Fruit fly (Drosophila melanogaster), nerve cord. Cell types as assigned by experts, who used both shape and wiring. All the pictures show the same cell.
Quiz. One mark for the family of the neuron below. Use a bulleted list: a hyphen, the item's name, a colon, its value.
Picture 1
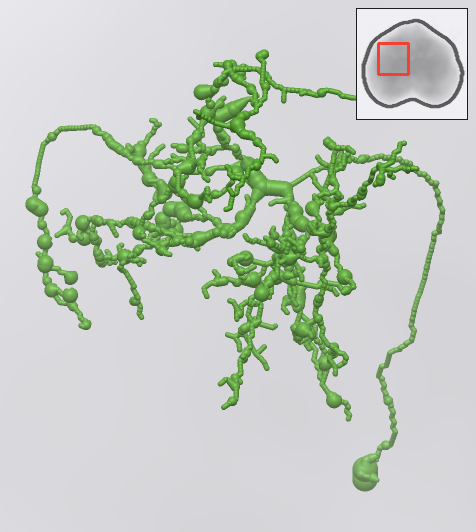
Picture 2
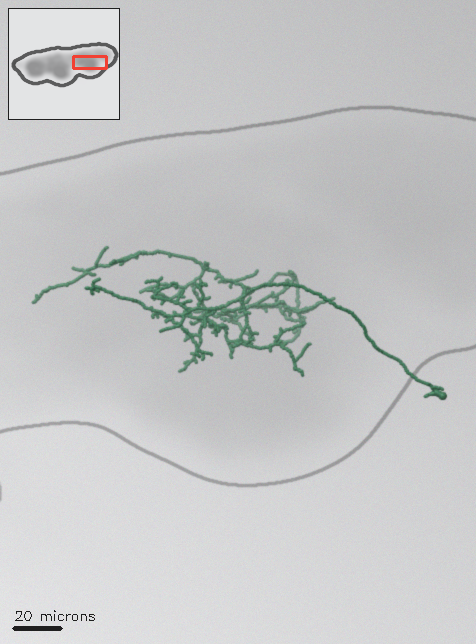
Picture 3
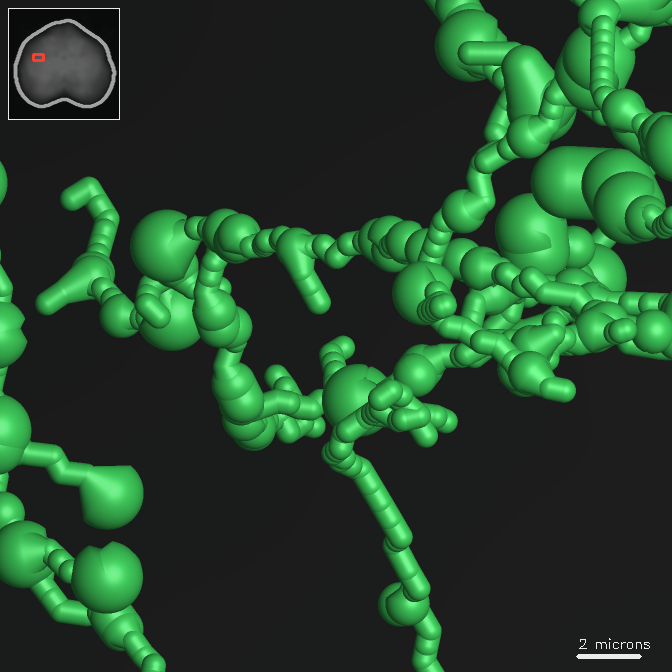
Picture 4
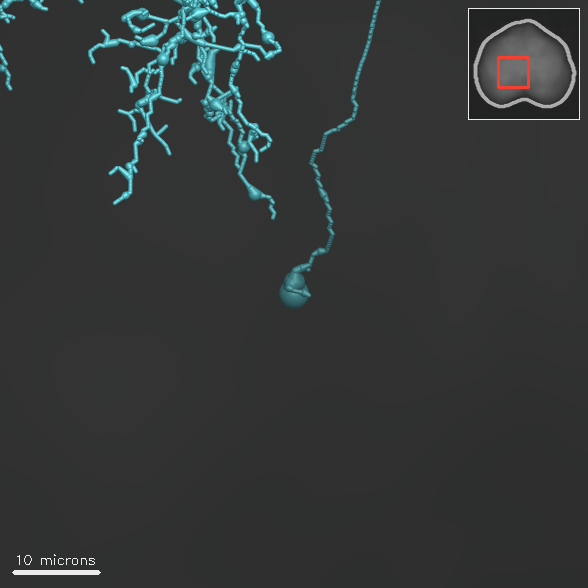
- family: hemilineage 04B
